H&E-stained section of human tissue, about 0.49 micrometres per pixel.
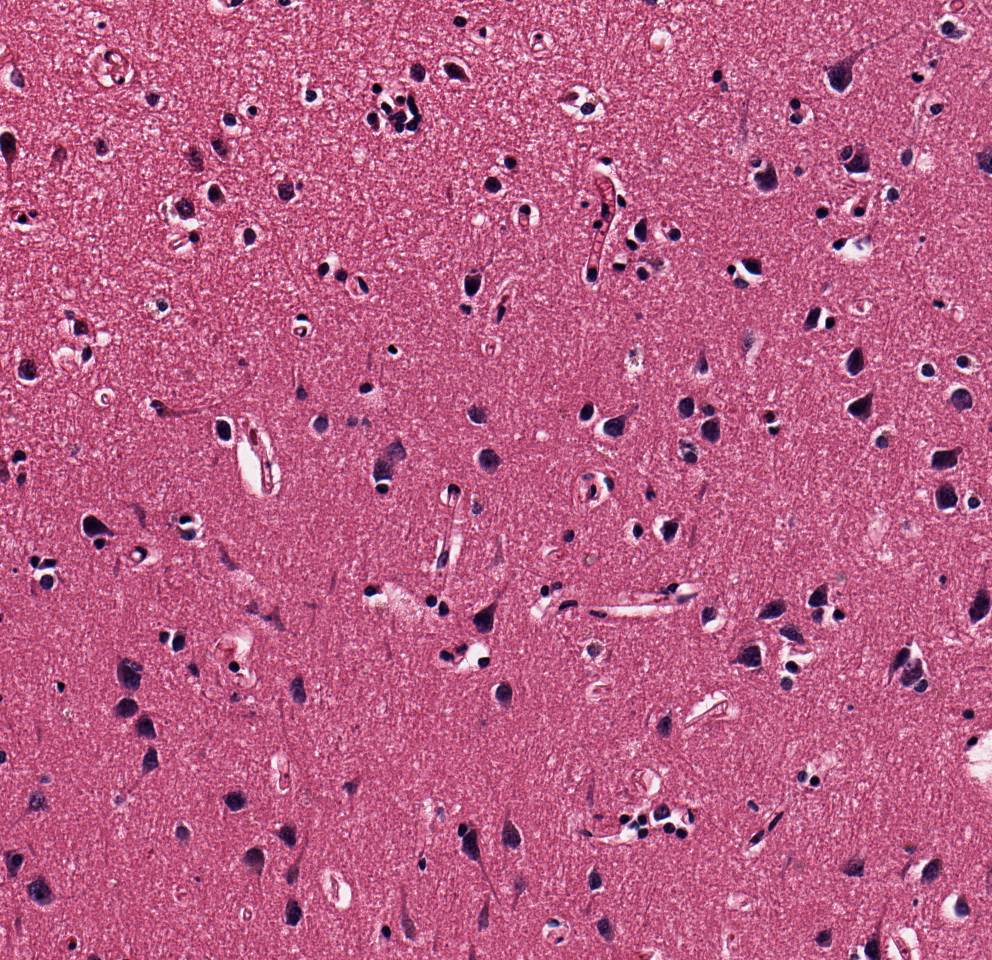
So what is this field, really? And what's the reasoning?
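Shown here is cerebral cortex. A finely granular, fibrillary pink matrix, the neuropil, forms the background between the cells.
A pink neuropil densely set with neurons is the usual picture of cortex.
Cells lie singly and in small loose groups, spread evenly over the field with no organised layers or units. Small round dark glial nuclei are scattered throughout, a few clustered beside neurons.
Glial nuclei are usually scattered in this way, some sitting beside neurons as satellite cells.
Epithelium, glands and fat cells are absent.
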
